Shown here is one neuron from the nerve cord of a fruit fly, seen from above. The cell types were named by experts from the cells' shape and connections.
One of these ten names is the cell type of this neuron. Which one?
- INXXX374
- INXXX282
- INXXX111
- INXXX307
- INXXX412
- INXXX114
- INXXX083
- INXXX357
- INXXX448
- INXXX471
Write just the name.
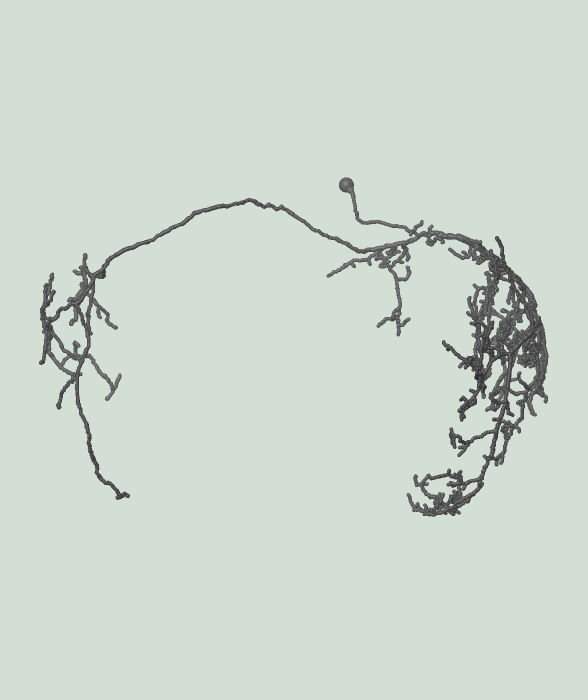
INXXX083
